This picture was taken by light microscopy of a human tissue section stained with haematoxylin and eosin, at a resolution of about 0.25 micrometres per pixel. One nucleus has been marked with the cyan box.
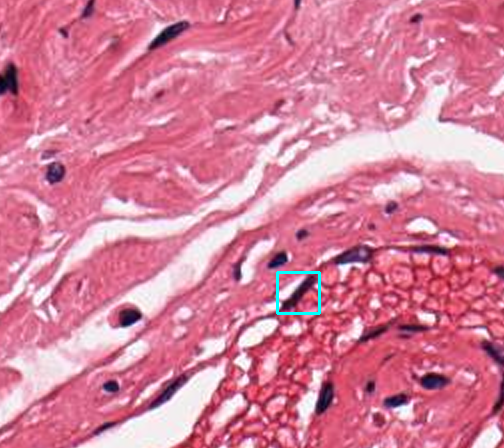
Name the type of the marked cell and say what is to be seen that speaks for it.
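The marked cell is an endothelial cell. The nucleus is slender and elongated, drawn out along a diagonal line. The nucleus stains dark and evenly, with no internal detail visible. It lies flattened along the edge of a vessel lumen that is crowded with closely packed round red bodies. Little or no cytoplasm can be made out around the nucleus; it does not stand apart from the pink tissue next to it.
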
